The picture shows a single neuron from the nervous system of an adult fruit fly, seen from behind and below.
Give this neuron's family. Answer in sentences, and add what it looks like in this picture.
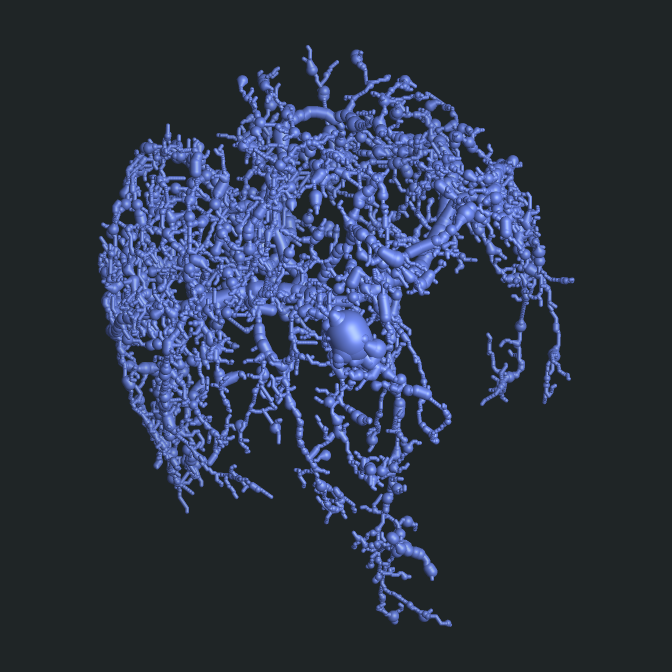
The family is hemilineage 13A. It is a nerve-cord intrinsic neuron. The cell body can be seen in the middle of the picture. More than a hundred branch ends can be seen.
